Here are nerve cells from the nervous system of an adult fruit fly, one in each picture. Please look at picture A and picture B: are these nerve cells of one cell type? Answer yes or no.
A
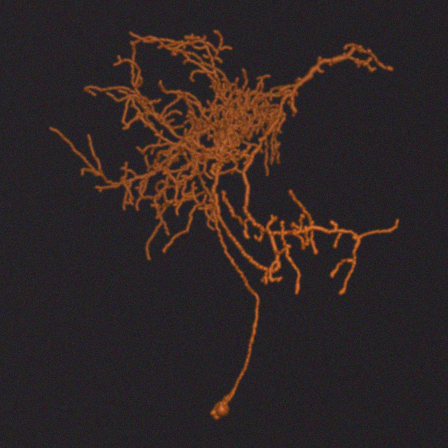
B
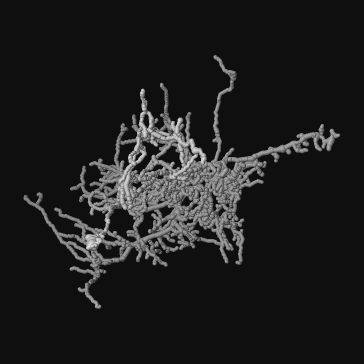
yes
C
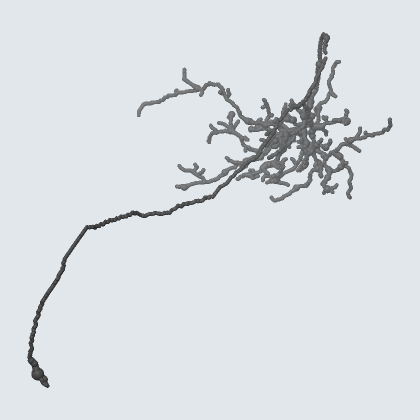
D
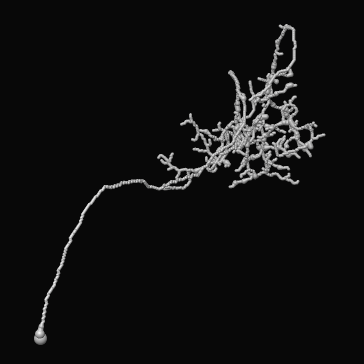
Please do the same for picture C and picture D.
yes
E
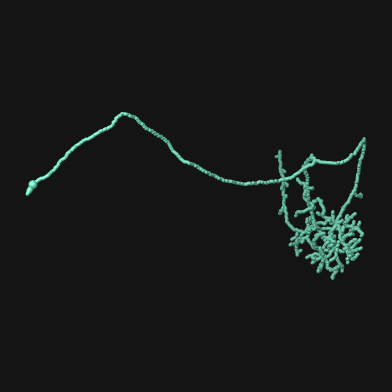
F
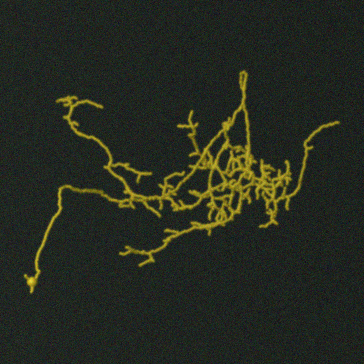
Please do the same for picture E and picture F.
yes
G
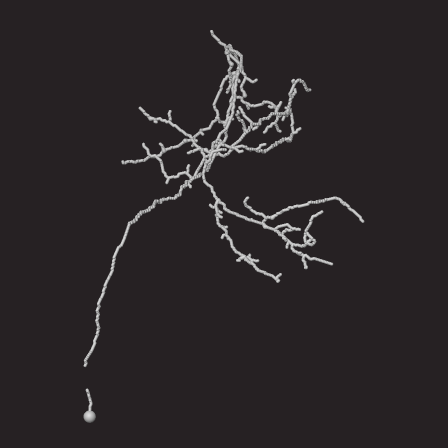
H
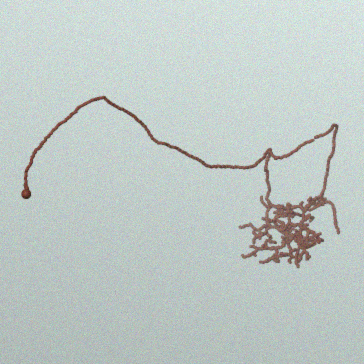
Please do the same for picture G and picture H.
no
